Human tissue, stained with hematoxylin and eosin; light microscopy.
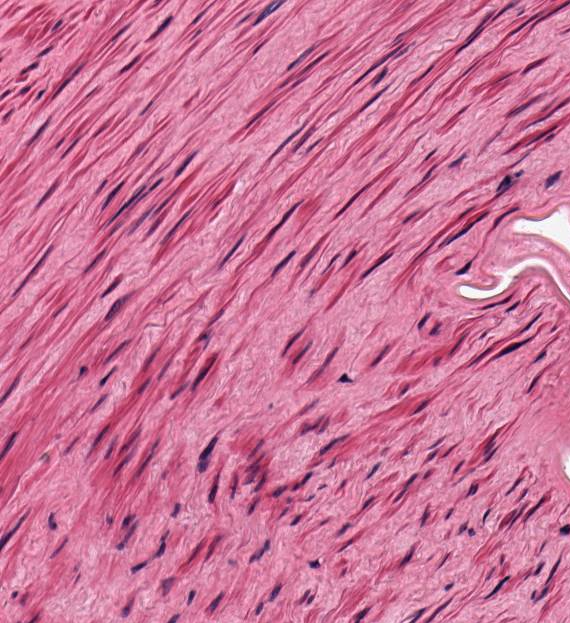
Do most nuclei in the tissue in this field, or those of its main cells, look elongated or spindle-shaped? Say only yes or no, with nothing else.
Yes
